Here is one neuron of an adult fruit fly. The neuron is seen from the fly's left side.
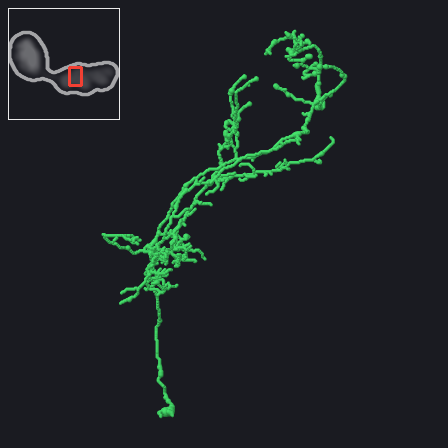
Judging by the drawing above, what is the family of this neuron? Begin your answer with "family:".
family: hemilineage 12A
